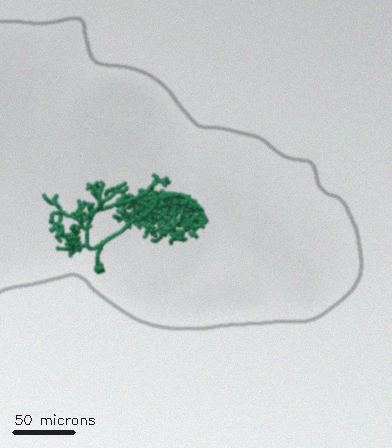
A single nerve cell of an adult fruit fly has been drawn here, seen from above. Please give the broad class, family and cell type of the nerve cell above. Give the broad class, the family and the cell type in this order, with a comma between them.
visual projection neuron, hemilineage VPNp&v1_ventral, LT78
